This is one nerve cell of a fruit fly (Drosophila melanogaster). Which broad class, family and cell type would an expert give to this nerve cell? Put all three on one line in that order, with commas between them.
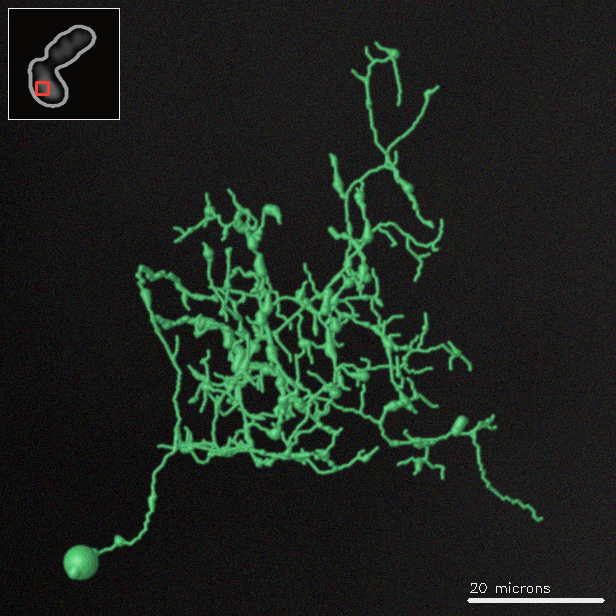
central-brain intrinsic neuron, hemilineage TRdl_a, PRW050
